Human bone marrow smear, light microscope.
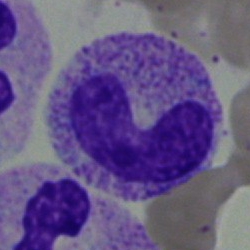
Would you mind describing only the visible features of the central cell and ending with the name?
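The outline is round and smooth. No nucleoli are visible in the nucleus. Purple granules fill the cytoplasm densely. This is a band neutrophil.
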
